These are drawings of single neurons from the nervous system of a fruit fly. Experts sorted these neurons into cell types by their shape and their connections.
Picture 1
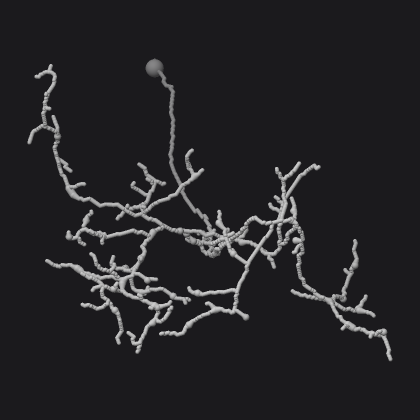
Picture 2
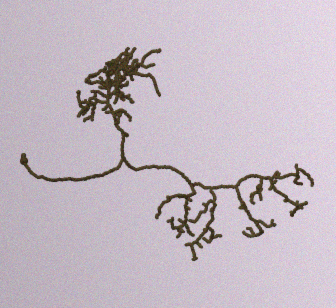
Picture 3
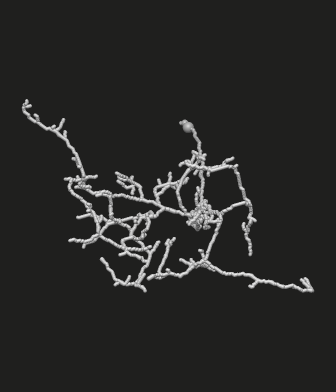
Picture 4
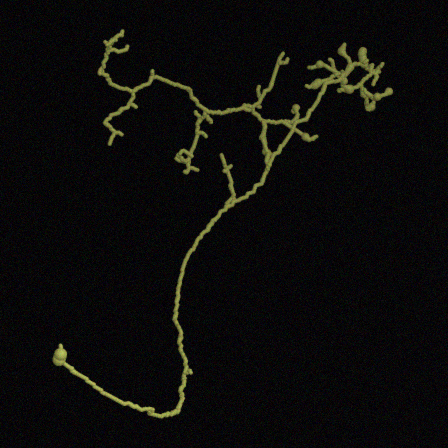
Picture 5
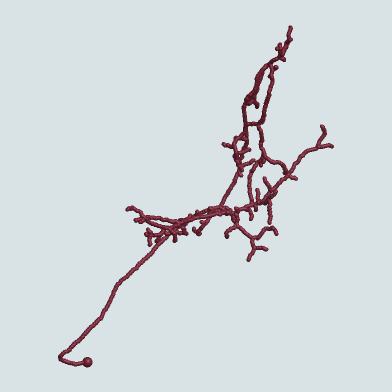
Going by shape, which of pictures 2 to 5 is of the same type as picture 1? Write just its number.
3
